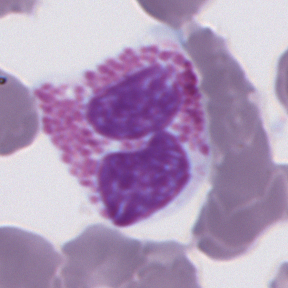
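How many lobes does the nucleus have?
Two, lying one above the other.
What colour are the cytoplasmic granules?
Pink-red, and they are coarse, round and of even size.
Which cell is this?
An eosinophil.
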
